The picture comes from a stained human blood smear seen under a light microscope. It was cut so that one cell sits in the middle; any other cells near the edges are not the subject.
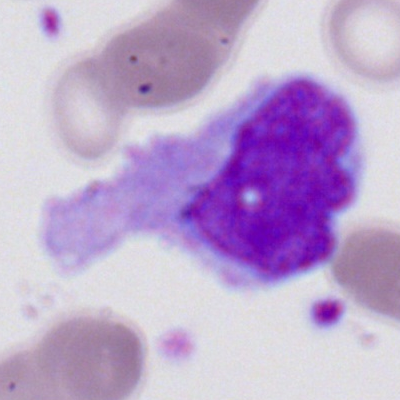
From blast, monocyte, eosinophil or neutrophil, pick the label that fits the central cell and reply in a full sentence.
The single cell at the center of the crop is a monocyte.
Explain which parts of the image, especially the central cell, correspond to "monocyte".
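In this monocyte the nucleus lies in the right part of the cell, and the cytoplasm is pale lilac. At the far left, the edge of the cytoplasm is ragged, with small frayed projections. Within the nucleus, near its centre, lies a small round white spot.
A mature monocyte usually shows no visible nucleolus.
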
